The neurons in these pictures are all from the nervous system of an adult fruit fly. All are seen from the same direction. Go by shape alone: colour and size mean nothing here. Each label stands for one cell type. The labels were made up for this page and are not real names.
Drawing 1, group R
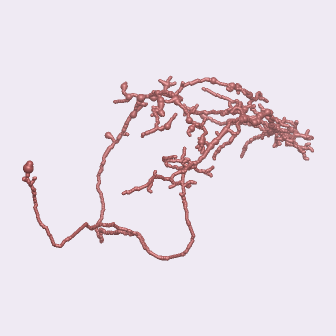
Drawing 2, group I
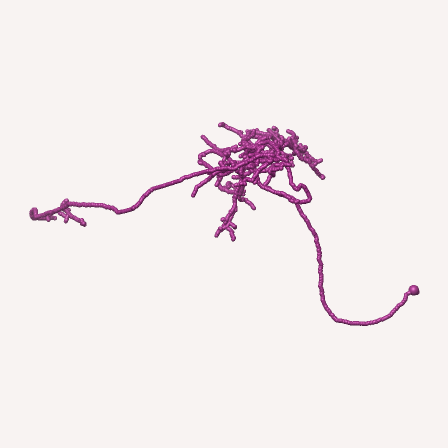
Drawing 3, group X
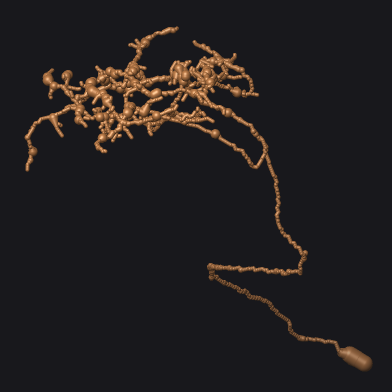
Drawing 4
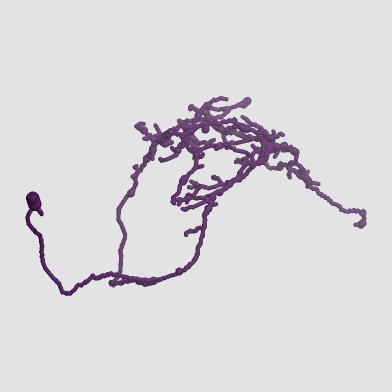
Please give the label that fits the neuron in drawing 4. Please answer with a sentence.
It belongs to group R.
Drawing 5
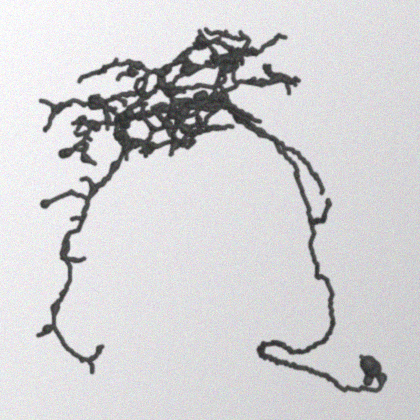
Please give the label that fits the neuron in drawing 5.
It belongs to group X.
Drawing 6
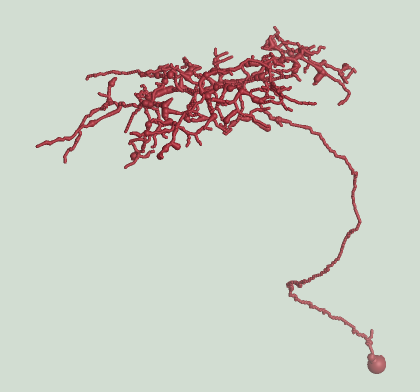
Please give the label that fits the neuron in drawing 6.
It belongs to group X.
